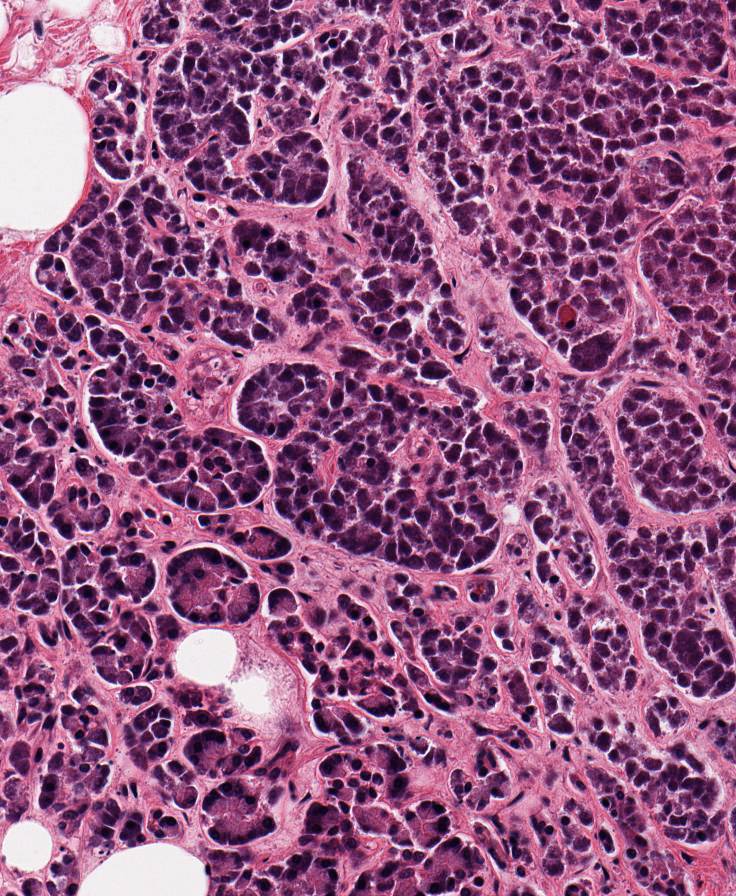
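Pancreas. Arrangement: cells packed throughout into rounded nests and lobules, separated by thin pink fibrous septa. Within nests, many tiny acinus-like clusters are parted by narrow pale gaps. Cytoplasm: deeply purple, basophilic. Fat spaces: a few, large, empty, round, at upper and lower left edge.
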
